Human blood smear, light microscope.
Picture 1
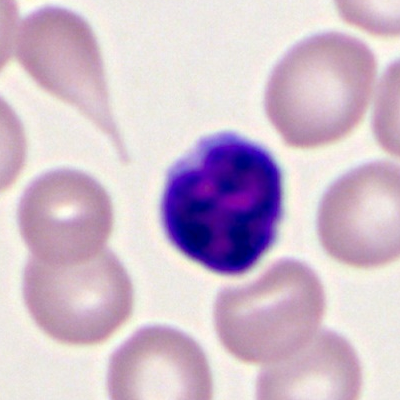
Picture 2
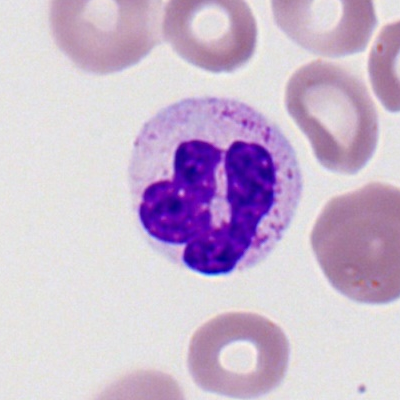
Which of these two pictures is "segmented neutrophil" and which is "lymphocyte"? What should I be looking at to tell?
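A lymphocyte appears in picture 1, a segmented neutrophil in picture 2. The lymphocyte has only a scant rim of pale blue cytoplasm, seen mainly as a thin crescent at the upper left, and no granules. The neutrophil's cytoplasm is pale pinkish-lilac and carries fine pinkish-purple granules, without vacuoles.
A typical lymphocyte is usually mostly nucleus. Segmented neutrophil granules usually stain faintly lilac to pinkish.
Chromatin is dark in both: coarsely clumped with lighter purple patches between the clumps in the lymphocyte, dense and dark purple in the neutrophil.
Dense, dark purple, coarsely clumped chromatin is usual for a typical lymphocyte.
No nucleoli can be seen in the neutrophil, whose outline is round and smooth.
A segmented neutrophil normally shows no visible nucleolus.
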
